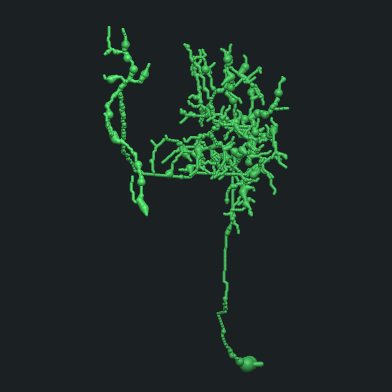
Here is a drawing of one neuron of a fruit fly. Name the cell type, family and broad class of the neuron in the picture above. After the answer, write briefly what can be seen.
Its cell type is Tlp12. The family is Tlp. This is an optic-lobe intrinsic neuron. The picture shows dozens of branch ends. As drawn here it is taller than it is wide.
